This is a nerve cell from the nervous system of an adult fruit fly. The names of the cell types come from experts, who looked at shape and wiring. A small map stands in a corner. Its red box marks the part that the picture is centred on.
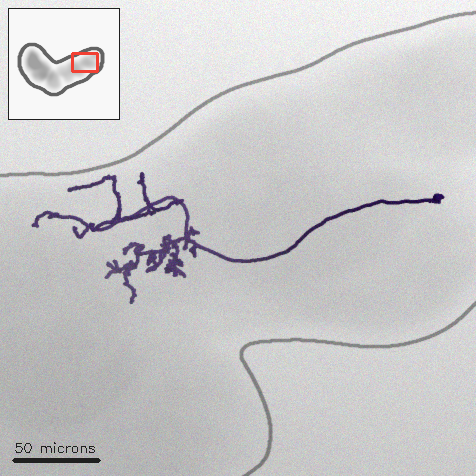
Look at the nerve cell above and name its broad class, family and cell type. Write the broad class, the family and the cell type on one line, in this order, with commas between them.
nerve-cord intrinsic neuron, hemilineage 06A, IN06A136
